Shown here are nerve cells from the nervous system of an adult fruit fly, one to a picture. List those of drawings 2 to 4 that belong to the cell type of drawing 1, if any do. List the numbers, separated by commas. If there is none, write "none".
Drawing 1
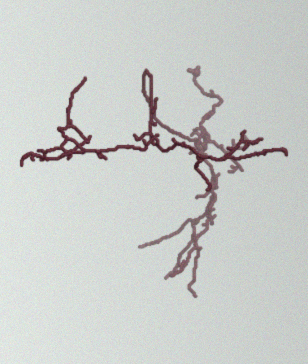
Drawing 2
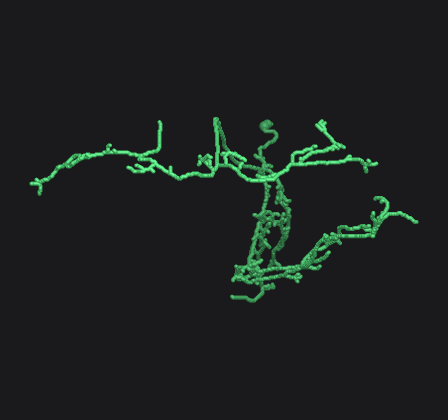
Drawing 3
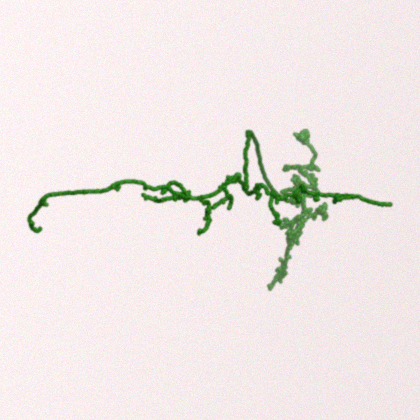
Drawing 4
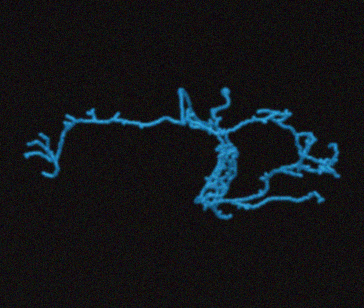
3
